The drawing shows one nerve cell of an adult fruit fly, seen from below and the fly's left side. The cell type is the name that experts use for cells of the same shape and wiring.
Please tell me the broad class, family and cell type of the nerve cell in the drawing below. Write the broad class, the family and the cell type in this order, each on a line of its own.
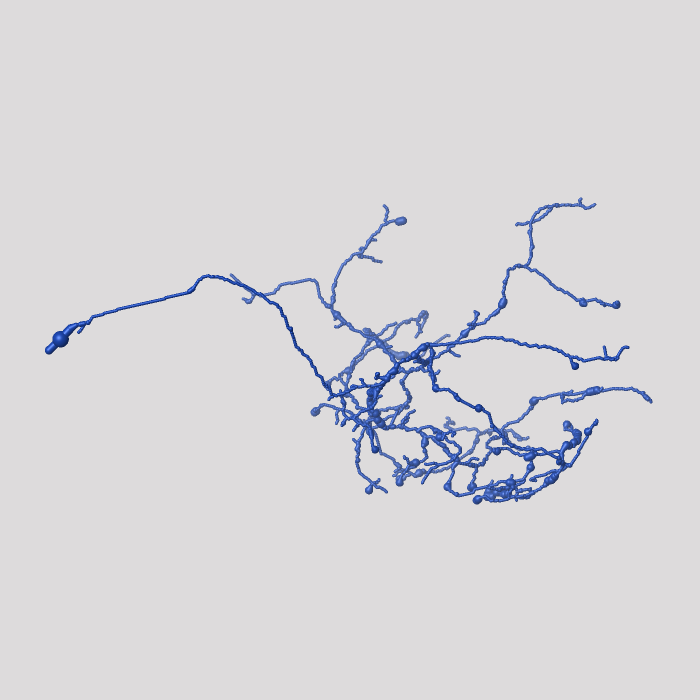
nerve-cord intrinsic neuron
hemilineage 14A
IN14A031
